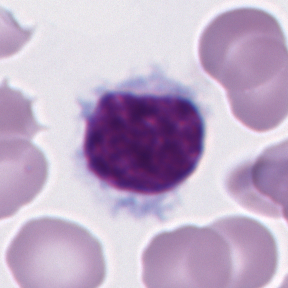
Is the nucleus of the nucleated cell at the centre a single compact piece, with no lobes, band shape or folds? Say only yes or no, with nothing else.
Yes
